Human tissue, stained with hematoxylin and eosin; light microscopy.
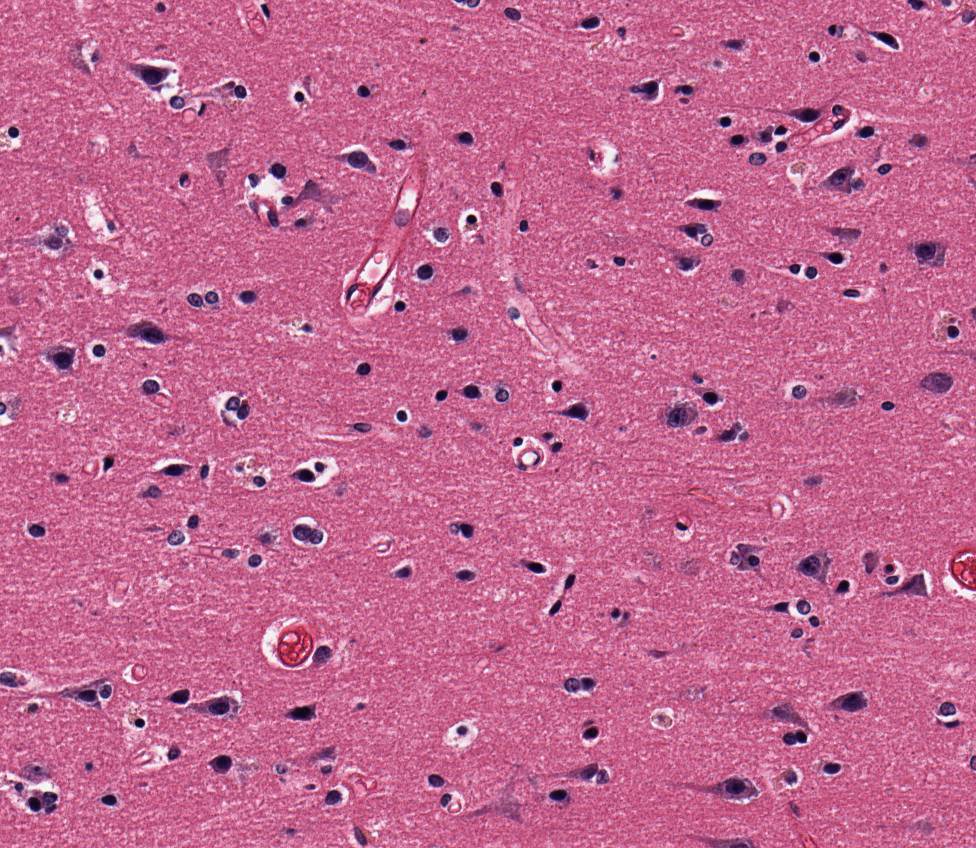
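Cerebral cortex: a finely granular pink background, its cells scattered singly rather than grouped into glands or sheets. Most cells show as small, round, dark-staining nuclei with little visible cytoplasm, spread fairly evenly. In the lower left-centre, a small round vessel cut across holds red blood cells. Notice there are no fat cells anywhere.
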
